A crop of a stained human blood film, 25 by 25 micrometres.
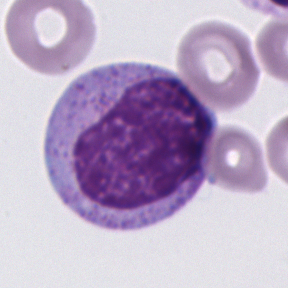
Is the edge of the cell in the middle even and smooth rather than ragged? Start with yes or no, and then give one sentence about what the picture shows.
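Yes. The cell's outline is round and smooth.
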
